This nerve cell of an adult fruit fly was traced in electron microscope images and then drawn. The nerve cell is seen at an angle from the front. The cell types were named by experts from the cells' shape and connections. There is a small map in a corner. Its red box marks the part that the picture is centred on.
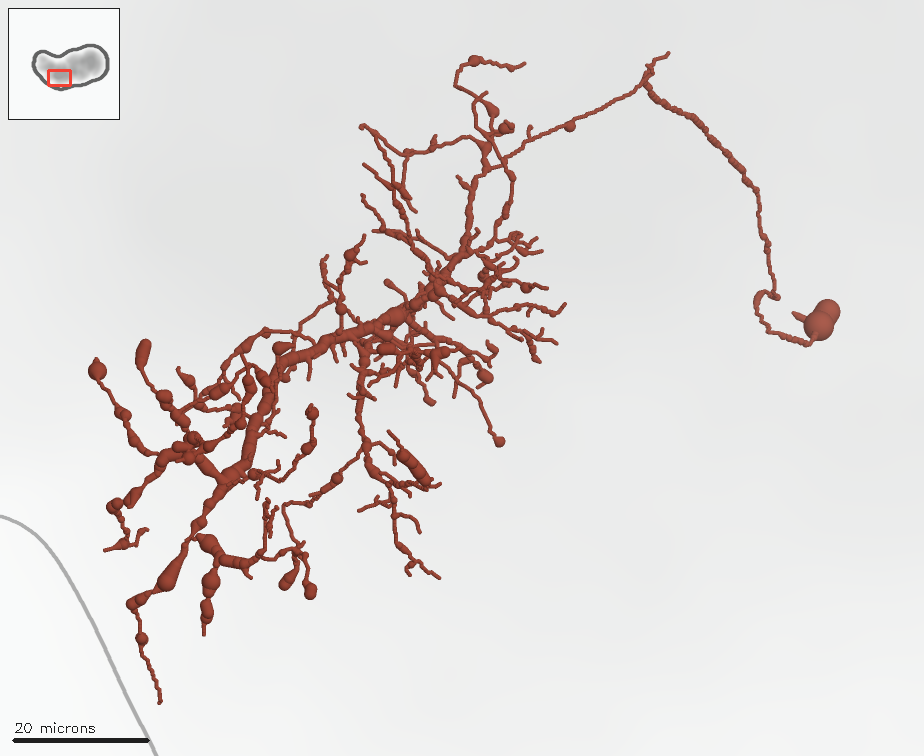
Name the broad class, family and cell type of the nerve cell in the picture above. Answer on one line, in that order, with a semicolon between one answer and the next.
nerve-cord intrinsic neuron; hemilineage 12B; IN12B023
